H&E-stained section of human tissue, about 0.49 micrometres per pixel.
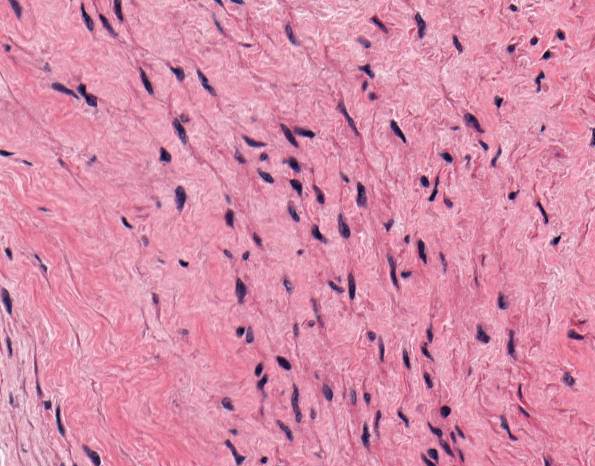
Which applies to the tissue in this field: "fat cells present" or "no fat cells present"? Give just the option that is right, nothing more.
No fat cells present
